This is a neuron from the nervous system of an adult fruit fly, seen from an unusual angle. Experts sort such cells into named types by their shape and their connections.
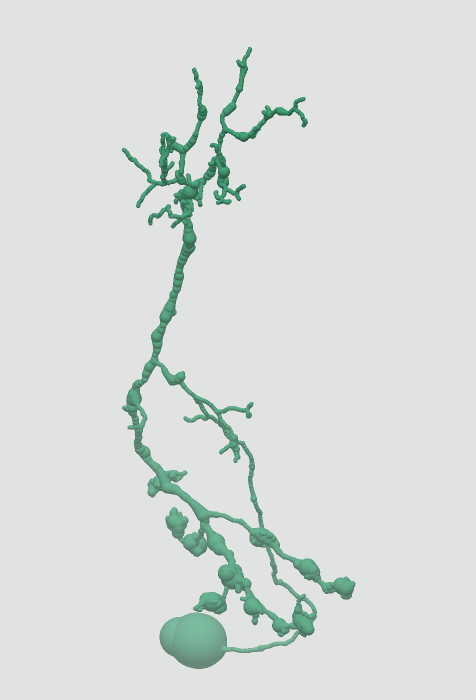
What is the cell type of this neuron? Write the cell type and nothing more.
Mi13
